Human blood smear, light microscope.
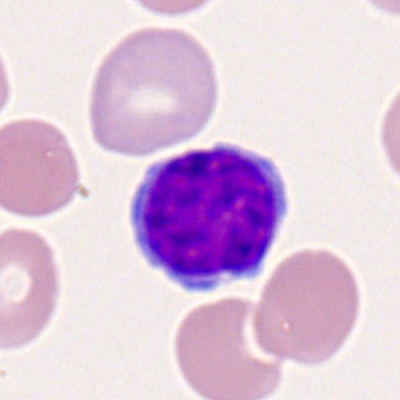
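Lymphocyte, the central cell in a stained human blood smear. Chromatin dense, dark purple and coarsely clumped. Rim of cytoplasm most visible along the left and lower edges. No granules visible in the cytoplasm, and no vacuoles visible in the cell.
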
